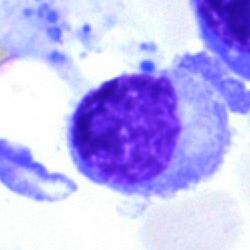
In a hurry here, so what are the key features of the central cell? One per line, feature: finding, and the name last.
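Nucleus position: off-centre, toward the left
Chromatin: dark purple, coarsely clumped, paler streaks between clumps
Nucleoli: none distinct
Outline: slightly ruffled, not smooth
Name: lymphocyte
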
